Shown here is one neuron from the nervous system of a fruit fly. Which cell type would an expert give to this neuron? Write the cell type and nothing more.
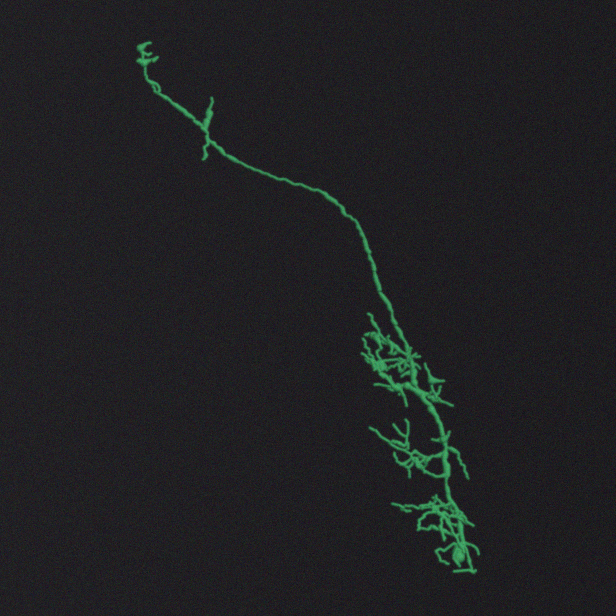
Tm12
